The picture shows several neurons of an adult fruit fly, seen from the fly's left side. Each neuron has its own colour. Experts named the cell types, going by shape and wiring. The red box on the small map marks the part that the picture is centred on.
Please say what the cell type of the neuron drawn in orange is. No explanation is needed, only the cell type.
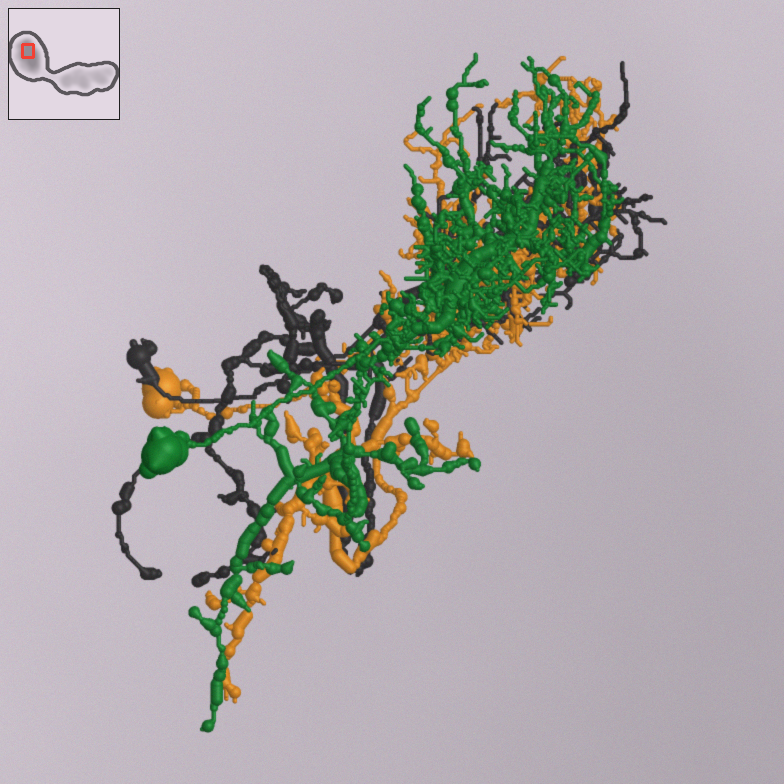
LHAV2b2_a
